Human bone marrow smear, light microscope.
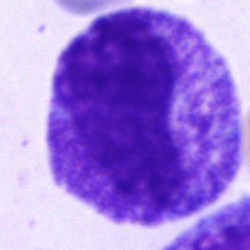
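Promyelocyte from a stained human bone marrow smear, the cell at the centre. Its nucleus is indented on the right side, and the chromatin stains dark purple and appears dense. Purple granules fill the cytoplasm, and a paler patch of cytoplasm lies within the nuclear indentation.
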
